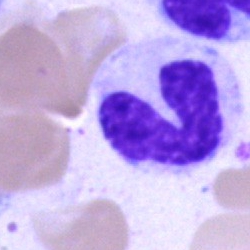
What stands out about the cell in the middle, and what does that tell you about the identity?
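A round, smooth outline bounds the central cell. Its nucleus is U-shaped, with the notch opening toward the top of the picture. No nucleoli are visible, and the cytoplasm shows only fine, faint granules, without coarse dark granules. It is a band neutrophil.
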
